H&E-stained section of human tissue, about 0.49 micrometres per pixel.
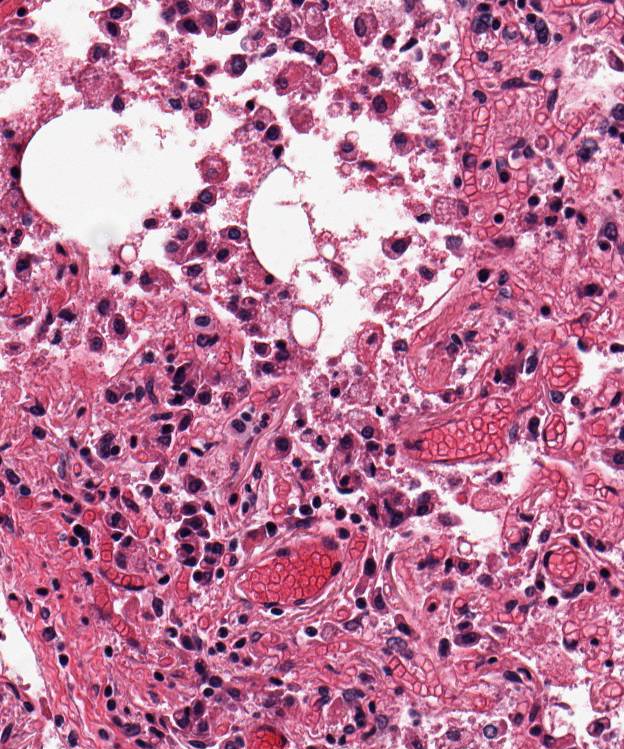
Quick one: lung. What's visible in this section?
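Above, cells lie free in pale, loose spaces; below, the tissue is densely cellular. Small vessels are crammed with red blood cells pressed into polygonal shapes, clearest at lower centre and right. At lower left, small cells with round, dark nuclei lie among larger cells.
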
